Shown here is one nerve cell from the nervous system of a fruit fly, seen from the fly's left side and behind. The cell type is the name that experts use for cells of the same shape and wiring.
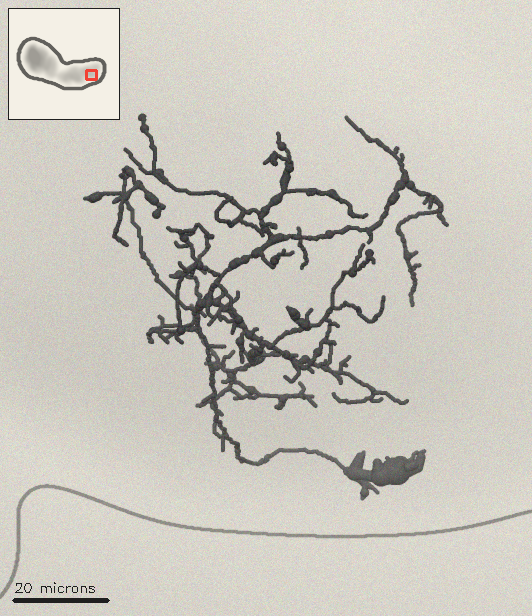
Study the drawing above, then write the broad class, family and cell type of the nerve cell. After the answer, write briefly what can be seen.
Its broad class is nerve-cord intrinsic neuron. The family is hemilineage 13B. Its cell type is IN13B089. Its cell body lies at the lower right of the picture. By the scale bar it is about 80 microns tall in this view. The picture shows dozens of branch ends.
